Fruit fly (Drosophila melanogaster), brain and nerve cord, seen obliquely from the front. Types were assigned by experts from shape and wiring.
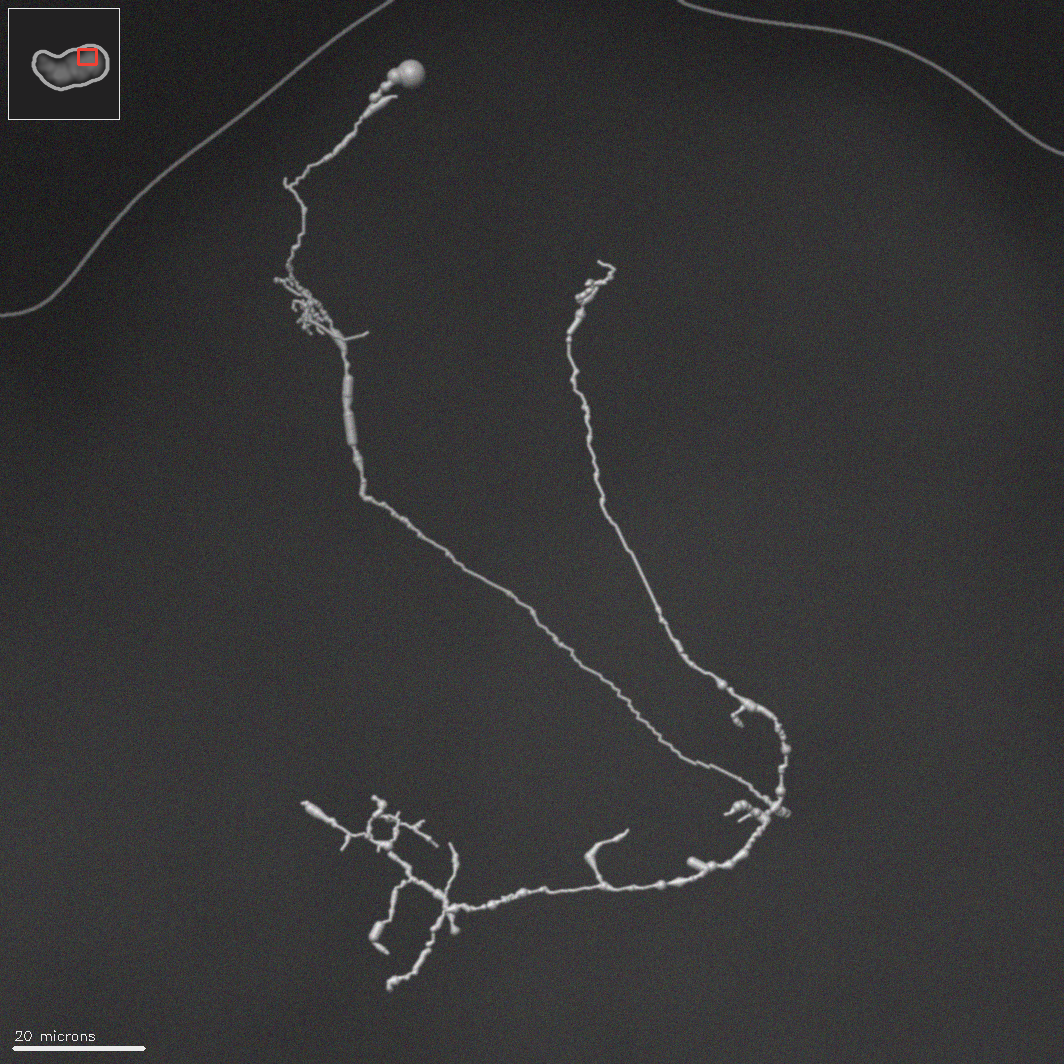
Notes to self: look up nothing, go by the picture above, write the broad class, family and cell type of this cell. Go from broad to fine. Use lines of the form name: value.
broad class: central-brain intrinsic neuron
family: class Kenyon Cell
cell type: KCa'b'-ap1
